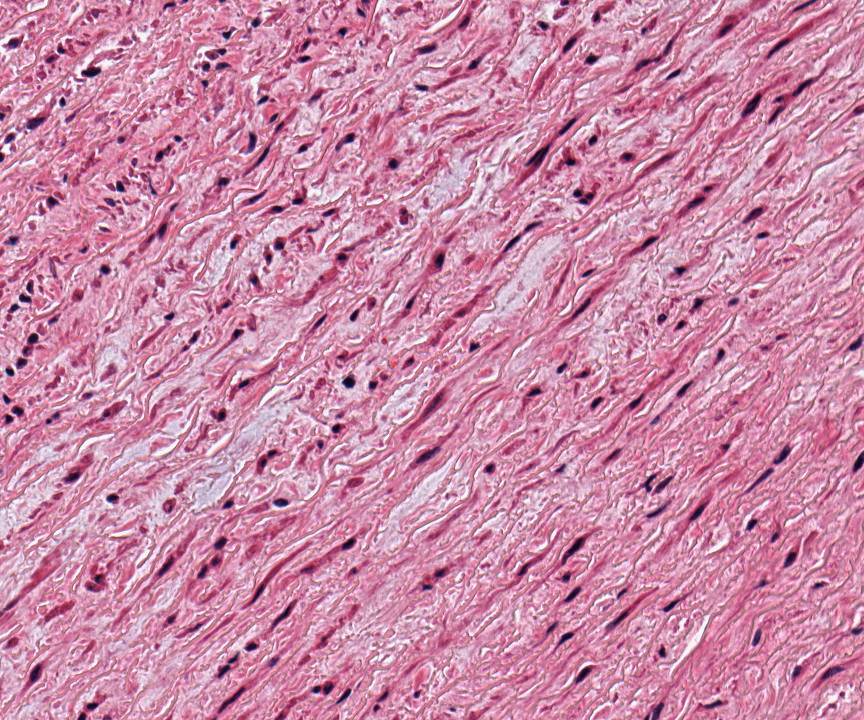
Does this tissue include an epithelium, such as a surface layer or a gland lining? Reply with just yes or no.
No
